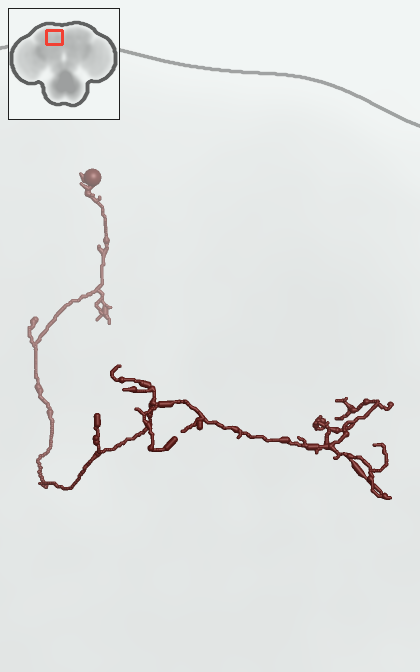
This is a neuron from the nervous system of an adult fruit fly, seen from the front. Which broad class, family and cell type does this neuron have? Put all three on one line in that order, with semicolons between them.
central-brain intrinsic neuron; class Kenyon Cell; KCa'b'-ap1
